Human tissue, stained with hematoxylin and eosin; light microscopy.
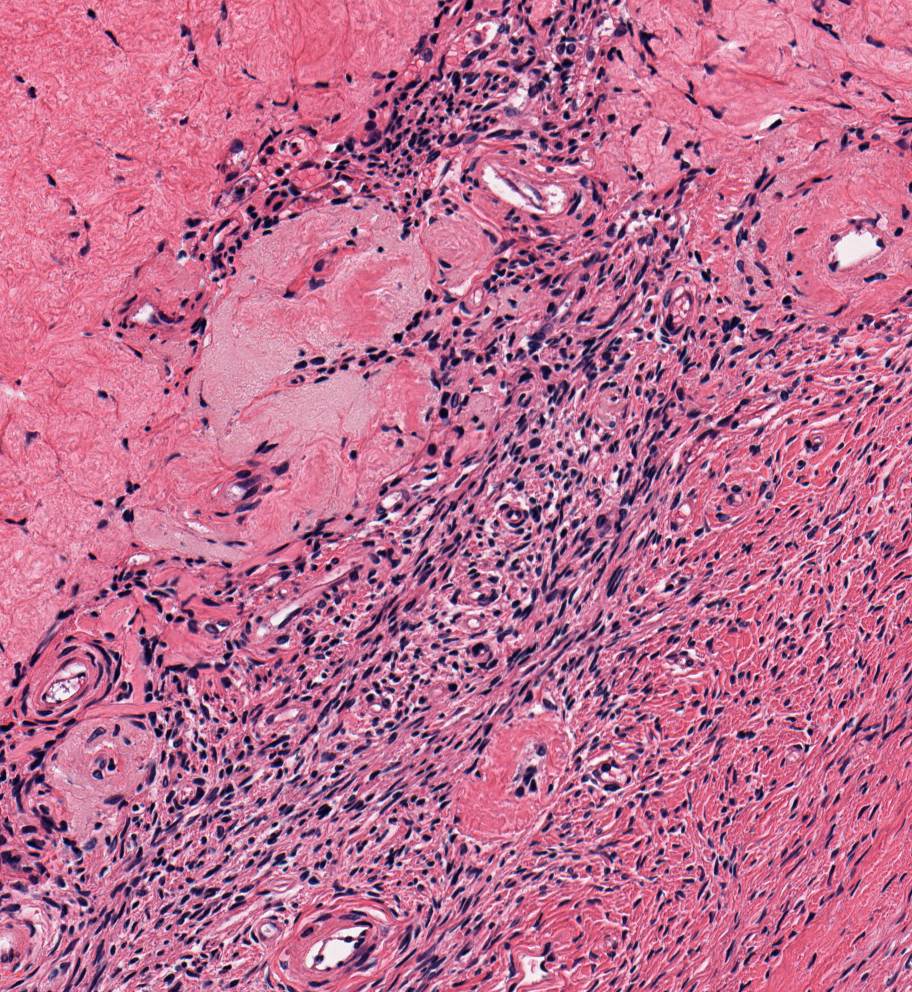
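Ovary as seen in this haematoxylin and eosin section. Looking first at the band of densely packed cells, it runs diagonally from the upper middle towards the lower left, between areas of less cellular collagen. Most of its nuclei are elongated to oval and darkly stained. The upper left, by contrast, is dense pink collagen with only sparse scattered nuclei. No epithelium appears anywhere in the field.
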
